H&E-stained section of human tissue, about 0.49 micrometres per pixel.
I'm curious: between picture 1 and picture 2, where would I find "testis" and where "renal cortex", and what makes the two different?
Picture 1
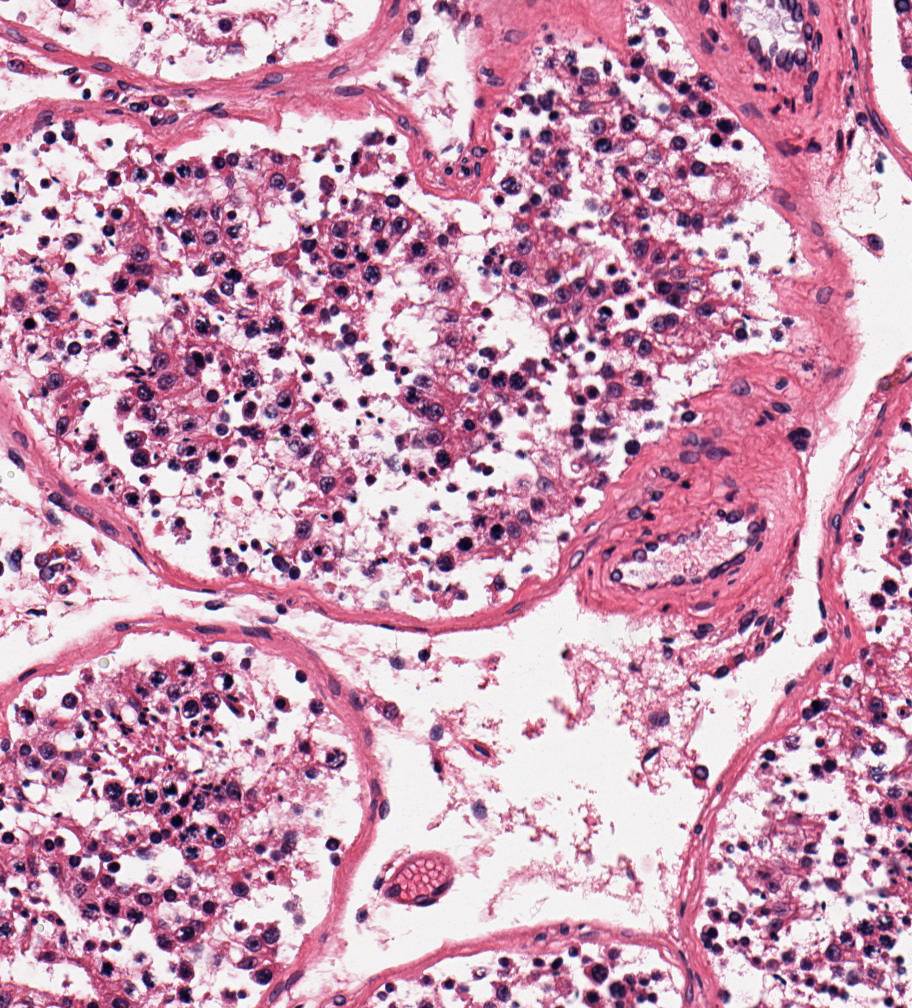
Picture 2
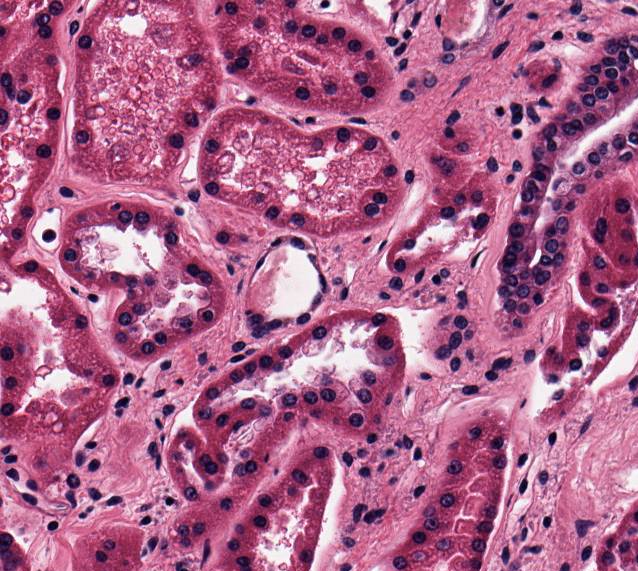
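Picture 1 is testis; picture 2 is renal cortex. The testis tubules have no open lumen and are filled throughout by loosely scattered round cells whose dark nuclei range from small and dense to larger and paler. The renal cortex tubules are lined by a single layer of cuboidal to low columnar cells with abundant, deeply eosinophilic, finely granular cytoplasm and small, uniform, dark round nuclei. Between tubules, the testis has pale loose tissue with few cells, while the renal cortex has pink fibrous stroma with small spindle-shaped nuclei.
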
